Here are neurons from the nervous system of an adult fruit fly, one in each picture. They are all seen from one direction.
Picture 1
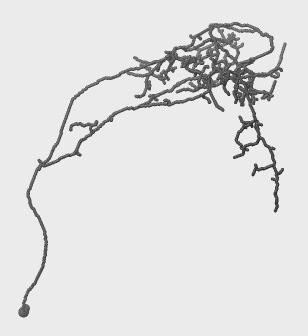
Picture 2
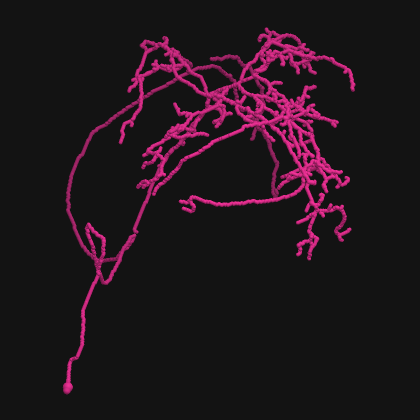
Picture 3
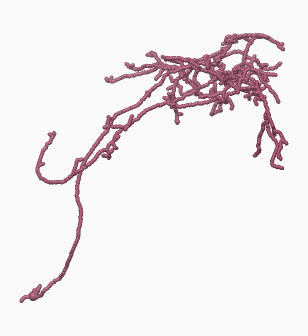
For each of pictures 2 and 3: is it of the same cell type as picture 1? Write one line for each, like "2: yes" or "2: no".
2: no
3: yes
